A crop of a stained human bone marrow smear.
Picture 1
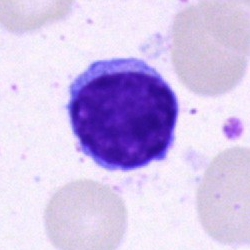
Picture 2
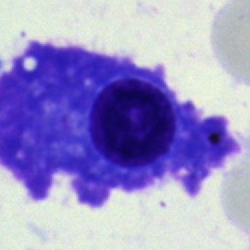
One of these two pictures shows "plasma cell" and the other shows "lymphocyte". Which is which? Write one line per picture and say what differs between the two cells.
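Picture 1 – lymphocyte. The cytoplasm is scant and shows best as a narrow cap along the top of the cell.
Picture 2 – plasma cell. The cytoplasm is abundant, spreading much farther to the left of the nucleus than to its right.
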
